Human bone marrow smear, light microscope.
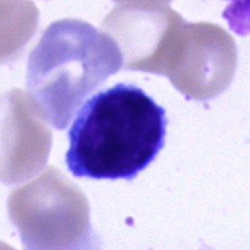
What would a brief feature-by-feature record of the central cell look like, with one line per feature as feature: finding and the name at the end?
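Shape: rounded to oval
Border: slightly uneven, finely ragged
Chromatin: dense, deep blue-violet throughout
Cytoplasm: scant, at most a barely visible rim around the nucleus
Granules: none visible
Name: lymphocyte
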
